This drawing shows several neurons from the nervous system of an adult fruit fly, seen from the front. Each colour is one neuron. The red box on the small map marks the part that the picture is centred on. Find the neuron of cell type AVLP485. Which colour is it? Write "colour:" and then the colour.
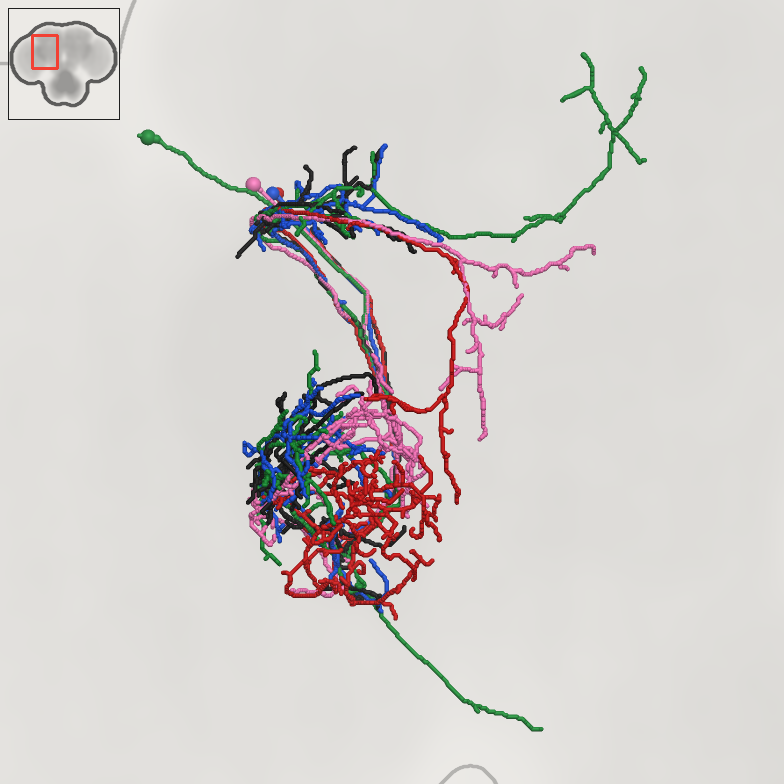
colour: black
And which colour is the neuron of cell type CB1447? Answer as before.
colour: red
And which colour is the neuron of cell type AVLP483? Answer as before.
colour: green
